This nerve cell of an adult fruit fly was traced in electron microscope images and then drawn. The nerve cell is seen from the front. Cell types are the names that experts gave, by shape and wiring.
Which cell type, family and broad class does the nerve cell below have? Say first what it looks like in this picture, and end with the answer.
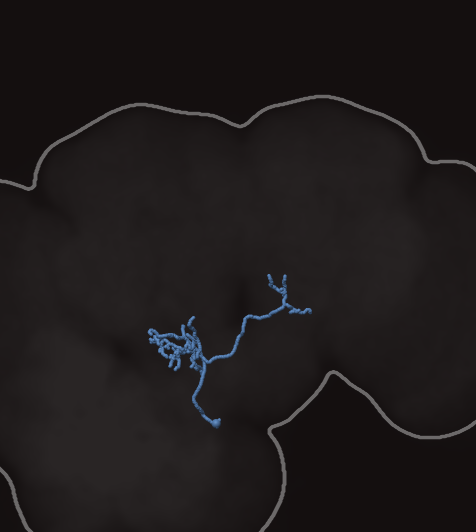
The cell body can be seen at the bottom of the picture. As drawn here it is about as wide as it is tall. It is of cell type GNG613. Its family is hemilineage LB3. This is a central-brain intrinsic neuron.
